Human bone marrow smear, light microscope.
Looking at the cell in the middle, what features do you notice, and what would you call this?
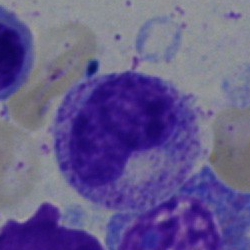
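The edge here is smooth, and the outline round. I notice the nucleus is kidney-shaped, its indentation on the lower right. It sits toward the upper left, so more cytoplasm lies at the lower right. Within the indentation there's a paler area with fewer granules. It's a metamyelocyte.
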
